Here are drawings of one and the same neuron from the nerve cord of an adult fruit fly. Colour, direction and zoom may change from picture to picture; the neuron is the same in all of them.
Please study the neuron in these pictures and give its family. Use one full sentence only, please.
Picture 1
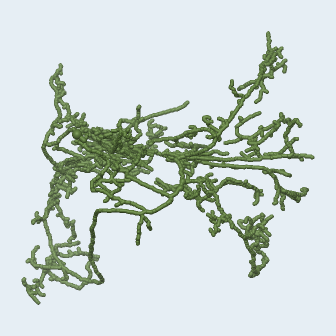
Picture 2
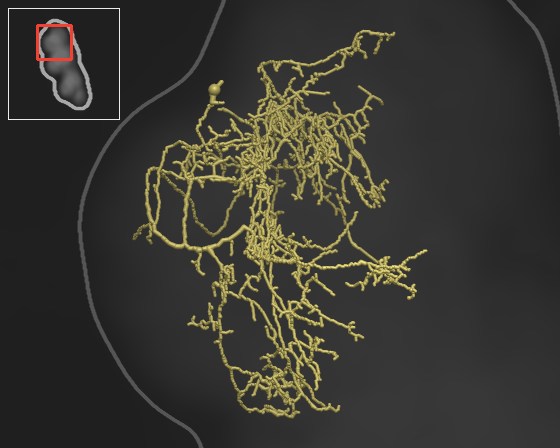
Under family hemilineage 13B sits this neuron.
